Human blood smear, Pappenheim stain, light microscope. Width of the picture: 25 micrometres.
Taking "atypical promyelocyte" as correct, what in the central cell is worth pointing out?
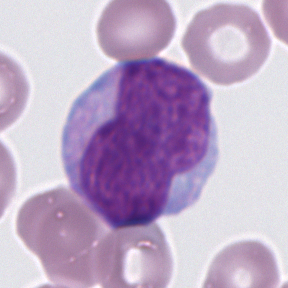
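This cell is an atypical promyelocyte. Its nucleus has a notch on the left side that gives it a folded, waisted shape.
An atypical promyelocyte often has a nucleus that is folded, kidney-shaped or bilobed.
The folded nucleus here goes with that. The cell is about 15 micrometres across, with a roughly round, smooth outline. The nucleus measures about 15 by 10 micrometres, fills about 70% of the cell's area and reaches the cell edge at top and bottom, while the cytoplasm is widest on the left side. The chromatin is fine and lacy rather than coarsely clumped.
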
